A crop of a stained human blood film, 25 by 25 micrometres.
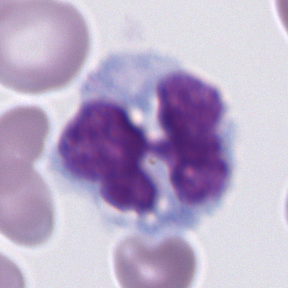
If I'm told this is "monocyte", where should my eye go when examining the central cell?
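Monocyte.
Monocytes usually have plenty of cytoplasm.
Here the cytoplasm is pale lilac-blue and widest above the nucleus. Nucleus: two large lobes side by side, left and right, joined by a narrow strand near the middle of the cell. Cytoplasm holds only fine faint granules; no coarse orange-red ones.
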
